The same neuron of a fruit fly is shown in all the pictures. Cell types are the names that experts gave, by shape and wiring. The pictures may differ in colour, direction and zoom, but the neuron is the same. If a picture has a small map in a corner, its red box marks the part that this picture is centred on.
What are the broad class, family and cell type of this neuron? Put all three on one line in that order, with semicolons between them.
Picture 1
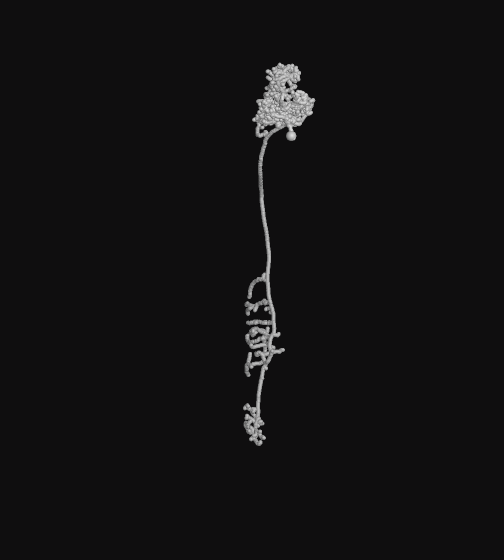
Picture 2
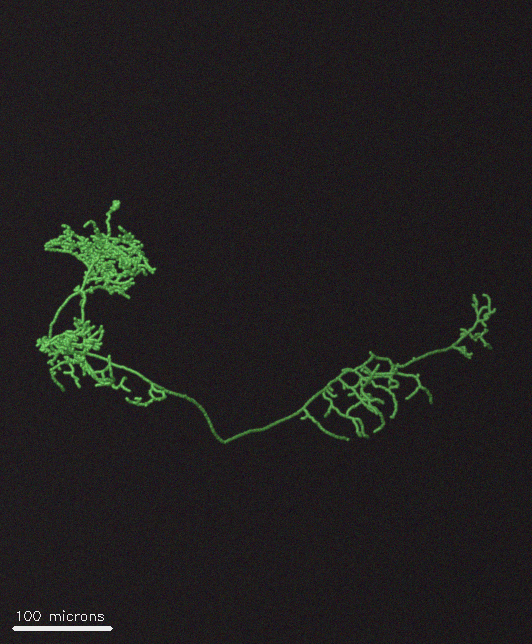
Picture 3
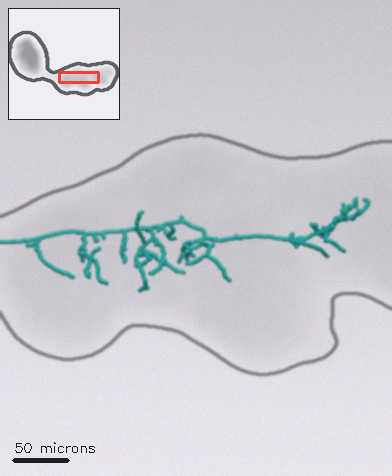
descending neuron; hemilineage PSp3; DNp08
